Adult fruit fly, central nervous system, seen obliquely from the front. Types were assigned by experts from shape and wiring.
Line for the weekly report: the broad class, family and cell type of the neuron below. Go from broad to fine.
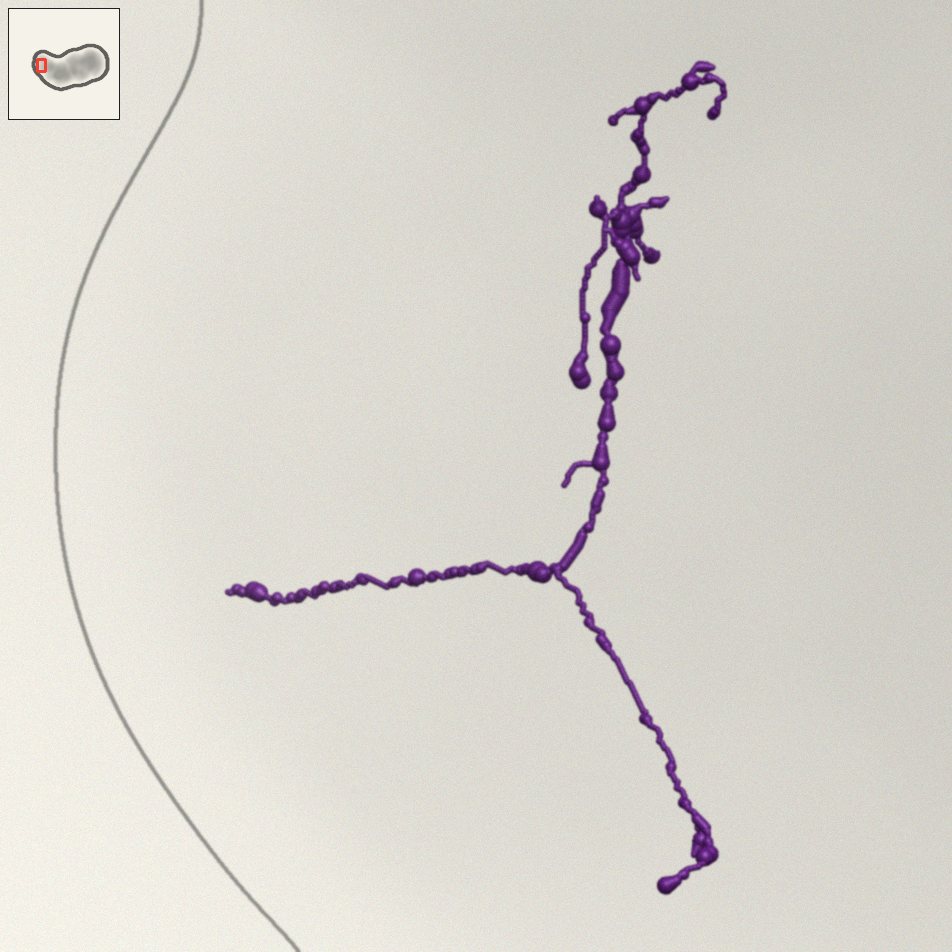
sensory neuron entering the nerve cord; class mechanosensory proprioceptive; SNpp50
